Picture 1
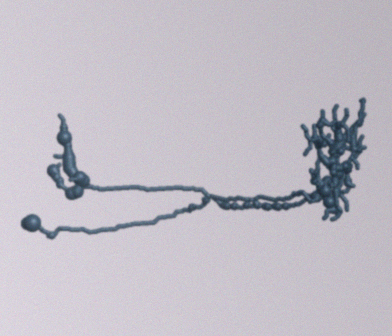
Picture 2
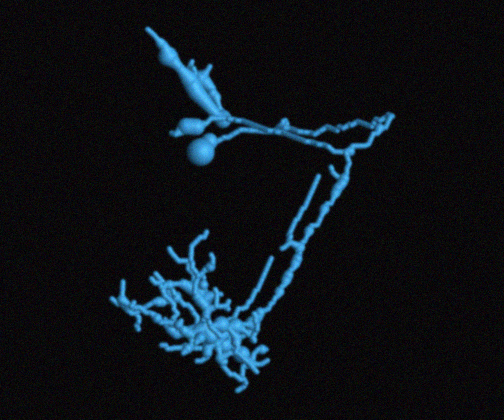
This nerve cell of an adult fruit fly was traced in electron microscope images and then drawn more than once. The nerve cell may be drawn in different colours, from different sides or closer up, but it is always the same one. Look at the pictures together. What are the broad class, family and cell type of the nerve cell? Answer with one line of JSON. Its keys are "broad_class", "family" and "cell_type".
{"broad_class": "optic-lobe intrinsic neuron", "family": "T", "cell_type": "T4d"}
